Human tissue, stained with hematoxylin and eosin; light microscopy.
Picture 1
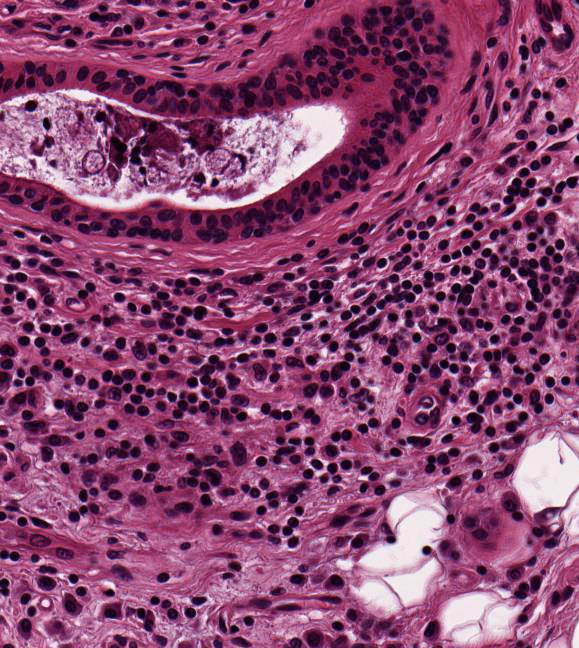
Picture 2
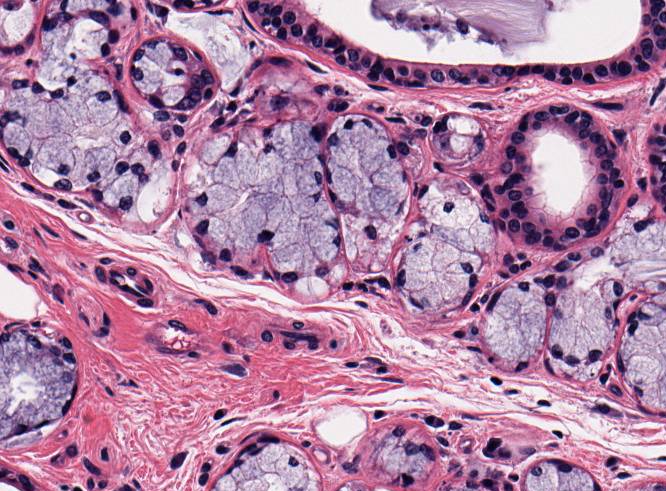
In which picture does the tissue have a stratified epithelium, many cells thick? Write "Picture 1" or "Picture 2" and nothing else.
Picture 1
